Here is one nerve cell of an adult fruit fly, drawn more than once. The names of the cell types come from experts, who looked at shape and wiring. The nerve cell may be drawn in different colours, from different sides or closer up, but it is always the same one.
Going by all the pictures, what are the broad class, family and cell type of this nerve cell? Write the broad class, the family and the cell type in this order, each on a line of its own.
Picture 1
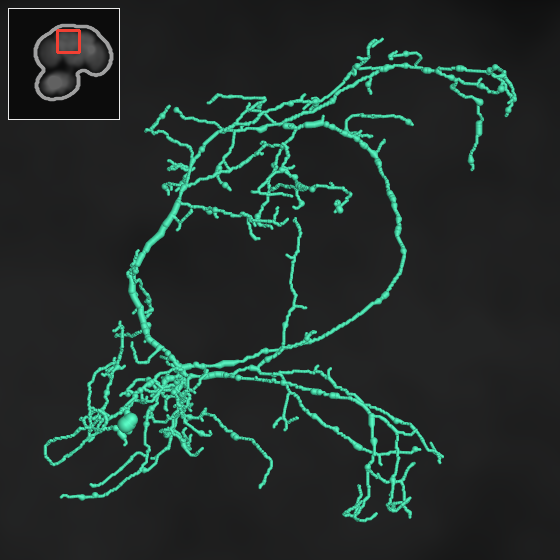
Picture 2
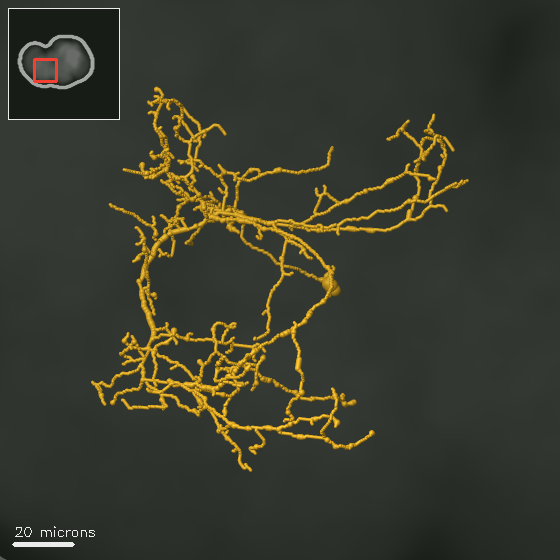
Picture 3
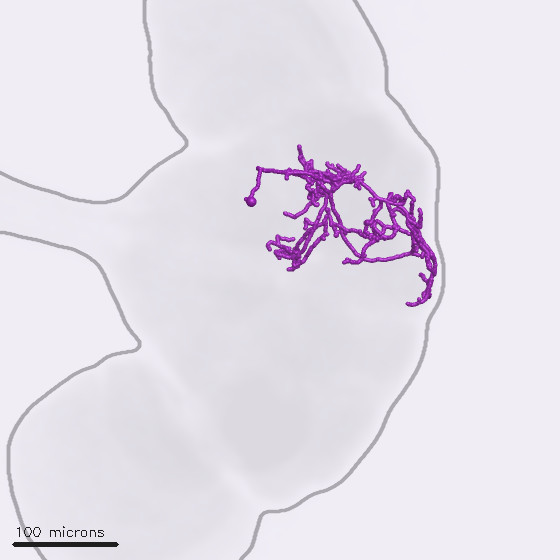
central-brain intrinsic neuron
hemilineage VLPl&p1_posterior
aIPg1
